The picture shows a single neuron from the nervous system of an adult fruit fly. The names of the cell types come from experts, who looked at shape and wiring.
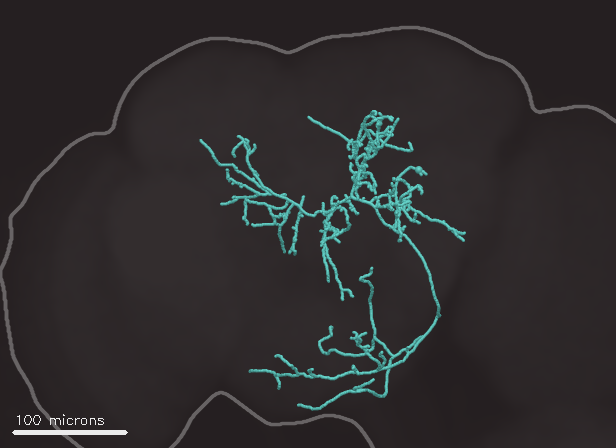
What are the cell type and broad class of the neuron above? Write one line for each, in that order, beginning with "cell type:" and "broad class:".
cell type: ICL002m
broad class: central-brain intrinsic neuron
